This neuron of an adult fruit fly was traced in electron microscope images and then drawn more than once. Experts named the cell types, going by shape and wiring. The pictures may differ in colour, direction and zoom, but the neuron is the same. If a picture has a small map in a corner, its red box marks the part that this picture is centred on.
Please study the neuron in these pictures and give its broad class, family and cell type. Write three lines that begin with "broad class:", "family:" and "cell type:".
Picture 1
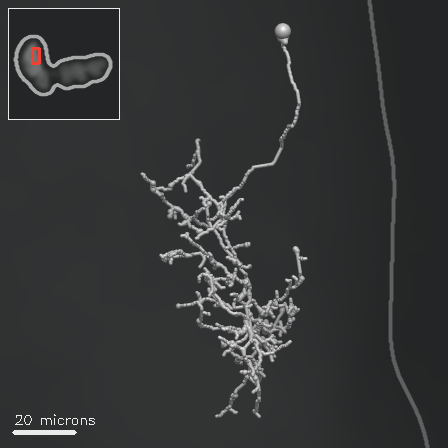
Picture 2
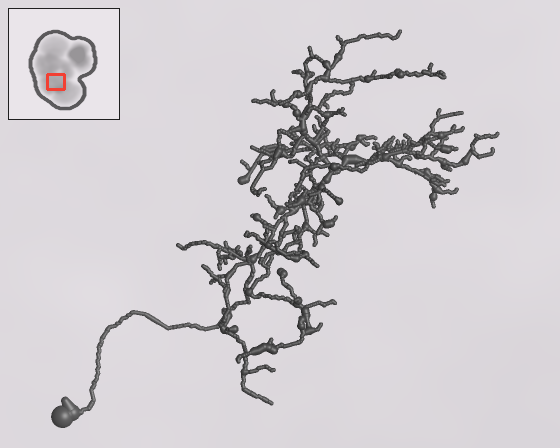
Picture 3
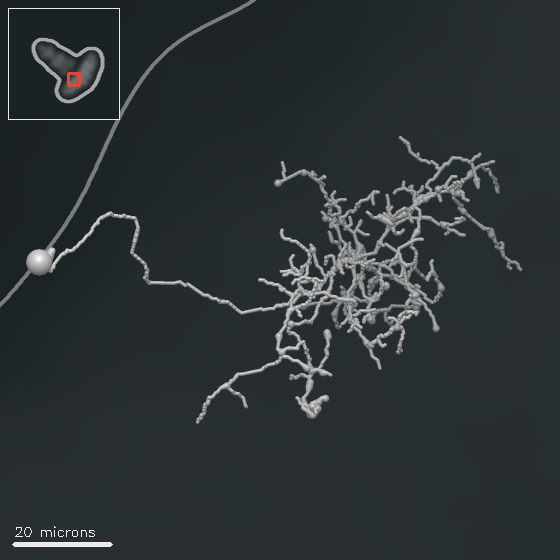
broad class: central-brain intrinsic neuron
family: hemilineage VLPp&l1_posterior
cell type: PLP173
